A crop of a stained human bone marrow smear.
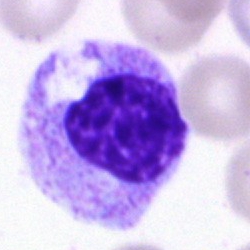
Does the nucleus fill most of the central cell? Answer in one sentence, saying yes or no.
No, there is abundant cytoplasm around the nucleus.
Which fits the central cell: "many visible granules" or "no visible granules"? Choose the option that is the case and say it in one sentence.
Many granules can be seen in the cytoplasm of the cell.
